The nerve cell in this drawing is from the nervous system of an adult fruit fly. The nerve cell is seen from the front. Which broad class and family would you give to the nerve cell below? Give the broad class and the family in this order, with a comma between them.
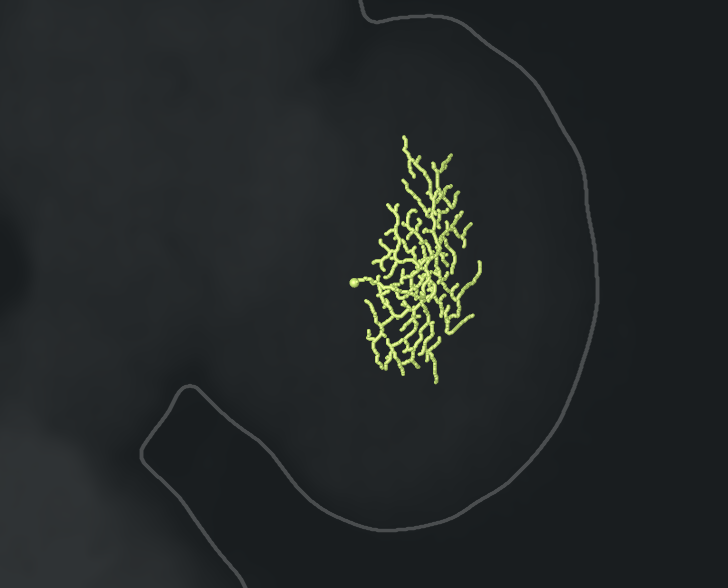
optic-lobe intrinsic neuron, Dm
